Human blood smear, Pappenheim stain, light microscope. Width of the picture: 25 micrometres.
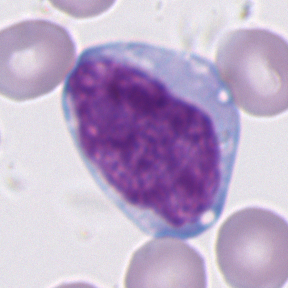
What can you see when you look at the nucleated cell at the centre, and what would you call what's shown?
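A broad oval nucleus without lobes, about 17 by 11 micrometres, fills most of the cell and lies toward its left side. The rim of cytoplasm is widest on the right side of the cell. Two small clear round vacuoles lie at the right edge of the cytoplasm. Name: myeloblast.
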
